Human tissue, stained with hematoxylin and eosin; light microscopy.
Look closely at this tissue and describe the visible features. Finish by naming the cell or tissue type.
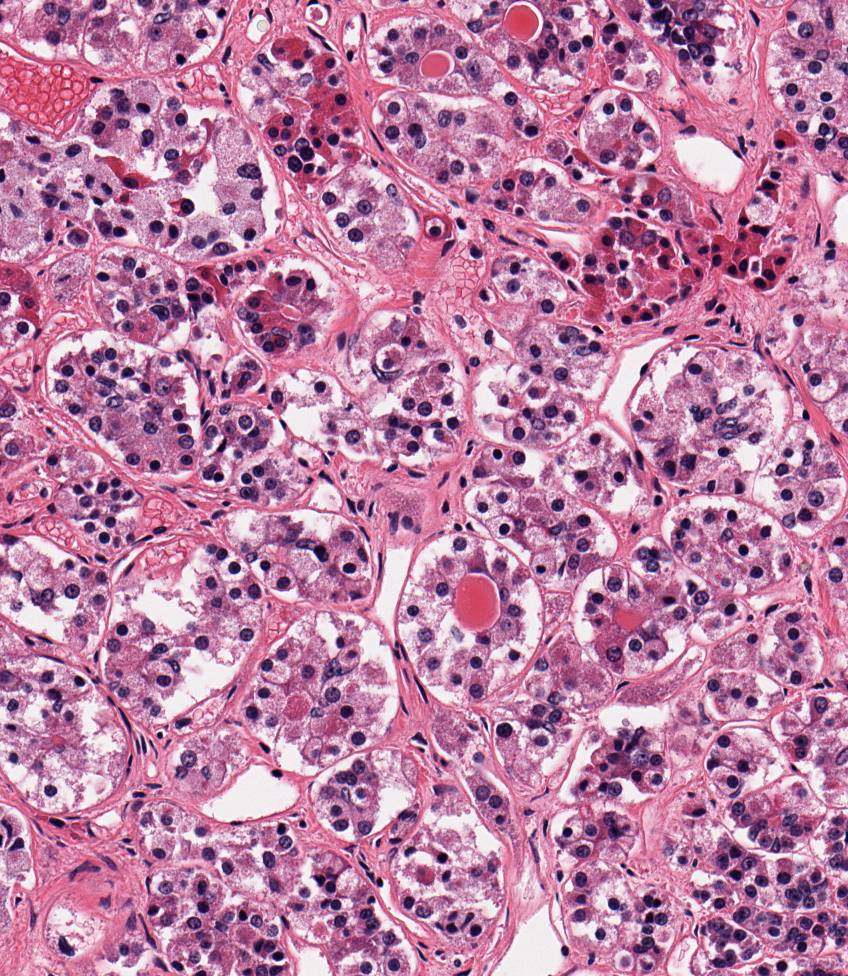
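Across this whole field, the cells sit in rounded nests with thin pink fibrous septa between them. Most have pale, finely granular pink-purple cytoplasm. There's a vessel packed with red blood cells along the upper left edge, and no fat cells at all. It's pituitary.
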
